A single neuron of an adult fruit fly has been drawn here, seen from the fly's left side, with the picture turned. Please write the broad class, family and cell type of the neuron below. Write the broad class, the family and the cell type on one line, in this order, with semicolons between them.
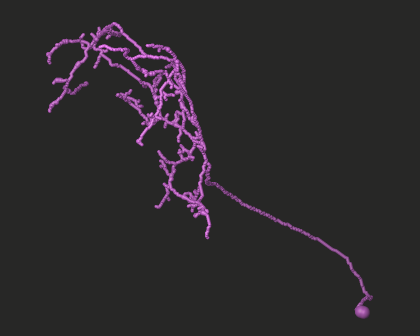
central-brain intrinsic neuron; hemilineage MX3; CB1265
